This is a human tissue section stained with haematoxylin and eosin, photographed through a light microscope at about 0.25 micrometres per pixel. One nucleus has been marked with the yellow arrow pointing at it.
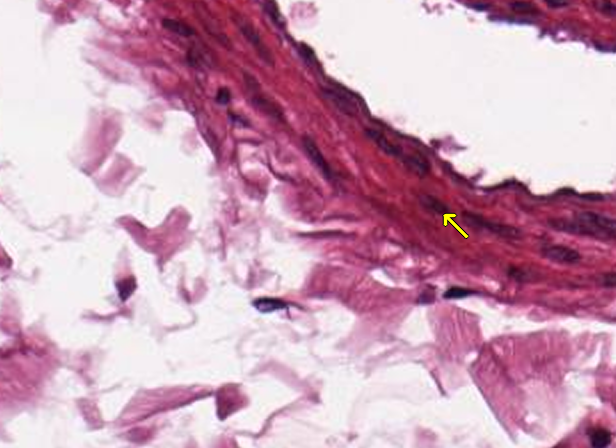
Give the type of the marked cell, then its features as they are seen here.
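The marked cell is a smooth muscle cell. The nucleus is long and narrow, with tapered ends, and dark purple, much like the other elongated nuclei in the same band. The nucleus lies lengthwise, parallel to the curve of the wall and the edge of the lumen. The cytoplasm is deep red and streaky, and no clear border separates it from the neighbouring cells. The cell sits inside a compact red band of layered, parallel cells forming the wall of a vessel, between the lining at the lumen and the paler, looser fibres outside.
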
